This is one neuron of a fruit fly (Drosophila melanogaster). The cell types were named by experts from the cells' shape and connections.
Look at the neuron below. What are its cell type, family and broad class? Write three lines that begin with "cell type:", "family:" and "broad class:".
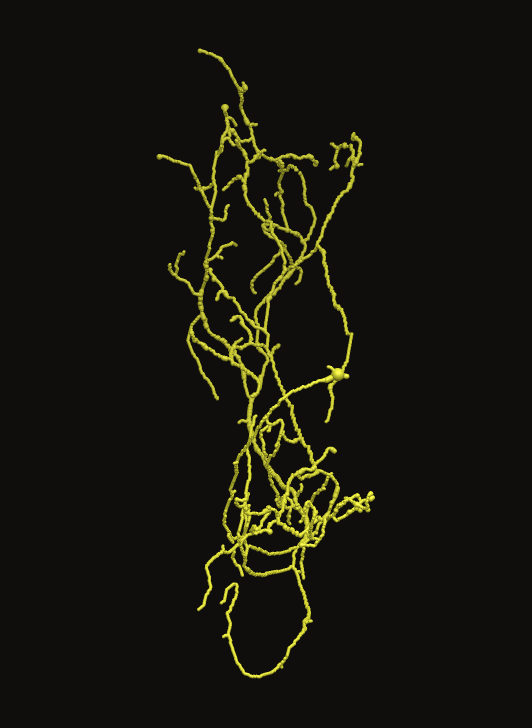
cell type: IN17A037
family: hemilineage 17A
broad class: nerve-cord intrinsic neuron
